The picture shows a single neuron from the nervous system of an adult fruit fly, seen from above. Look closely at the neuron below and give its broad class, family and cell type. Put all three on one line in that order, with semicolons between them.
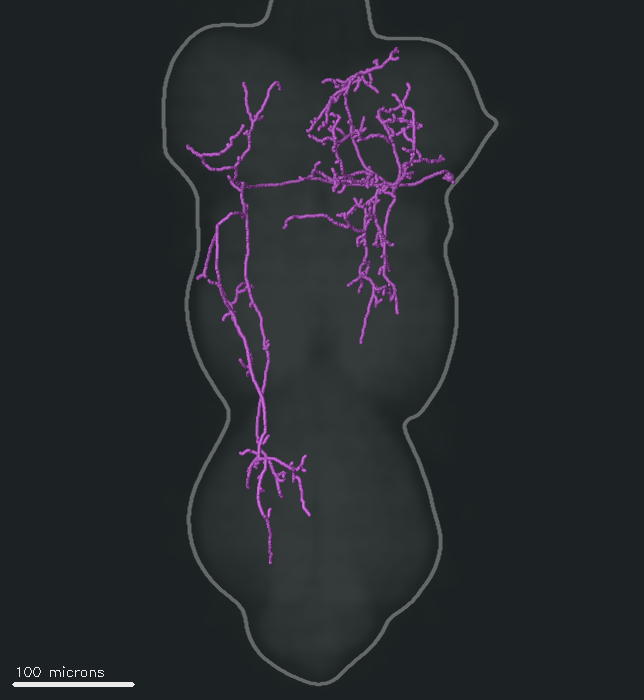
nerve-cord intrinsic neuron; hemilineage 19B; IN19B109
